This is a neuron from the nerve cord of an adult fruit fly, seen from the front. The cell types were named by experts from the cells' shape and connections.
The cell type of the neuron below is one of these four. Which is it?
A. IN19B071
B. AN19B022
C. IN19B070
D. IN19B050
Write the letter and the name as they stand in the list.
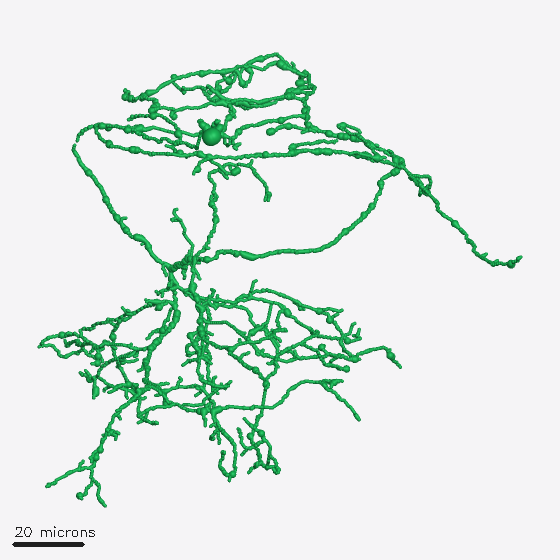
D. IN19B050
